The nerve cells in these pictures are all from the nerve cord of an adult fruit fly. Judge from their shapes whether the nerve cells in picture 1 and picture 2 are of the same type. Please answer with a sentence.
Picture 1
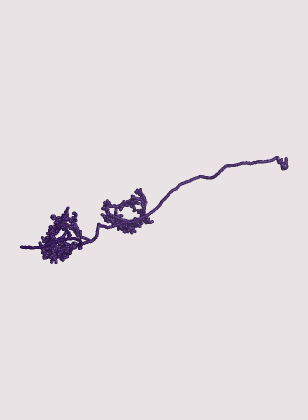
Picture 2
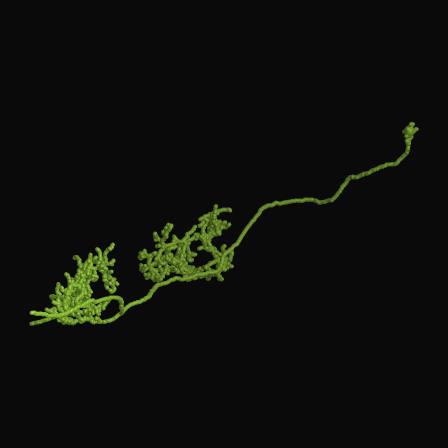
They are of different cell types.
